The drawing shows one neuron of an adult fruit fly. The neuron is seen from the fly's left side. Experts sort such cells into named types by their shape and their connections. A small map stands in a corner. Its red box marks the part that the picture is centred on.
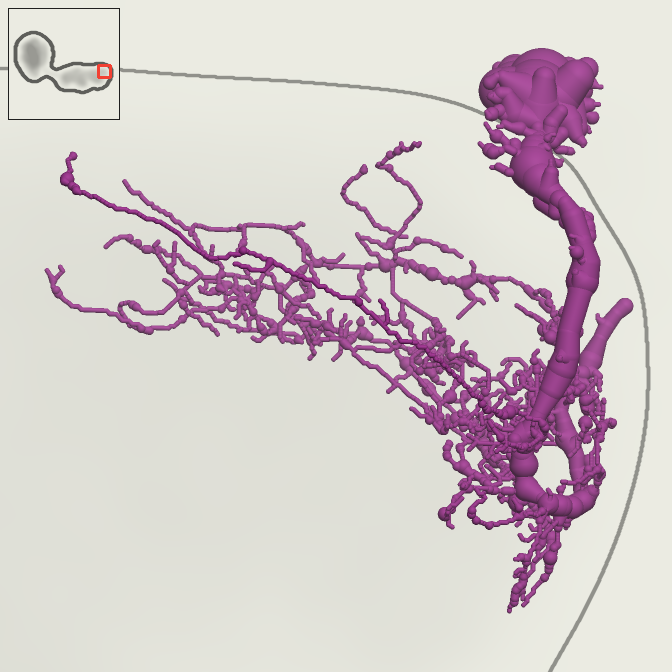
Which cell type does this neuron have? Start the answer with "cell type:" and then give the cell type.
cell type: MNad69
